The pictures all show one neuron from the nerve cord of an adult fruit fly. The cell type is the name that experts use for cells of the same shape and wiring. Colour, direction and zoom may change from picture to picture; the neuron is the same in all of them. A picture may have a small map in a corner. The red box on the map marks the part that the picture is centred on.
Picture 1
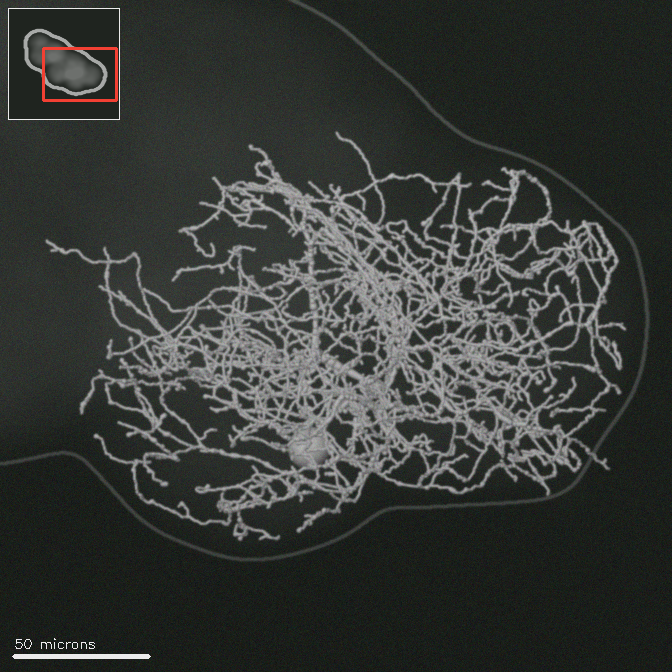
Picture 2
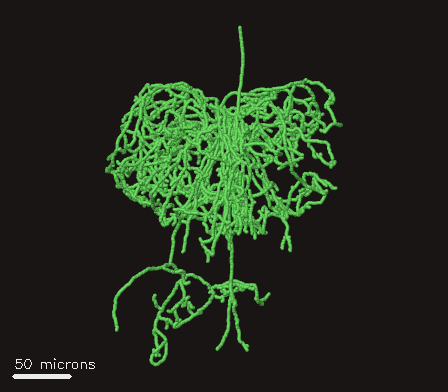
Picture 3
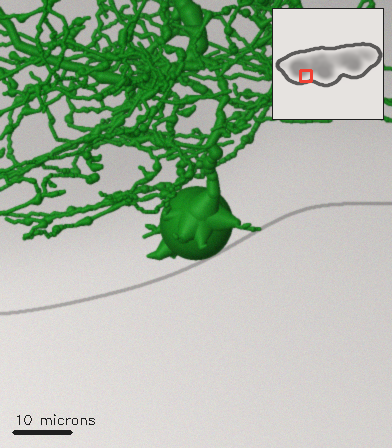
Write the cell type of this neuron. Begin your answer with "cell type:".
cell type: IN27X002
